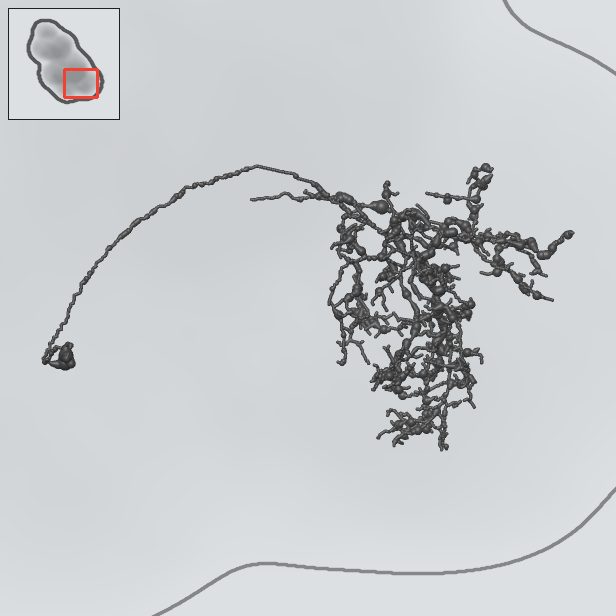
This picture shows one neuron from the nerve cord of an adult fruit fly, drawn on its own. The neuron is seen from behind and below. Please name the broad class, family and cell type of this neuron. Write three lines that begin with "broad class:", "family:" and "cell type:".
broad class: nerve-cord intrinsic neuron
family: hemilineage 12B
cell type: IN12B034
